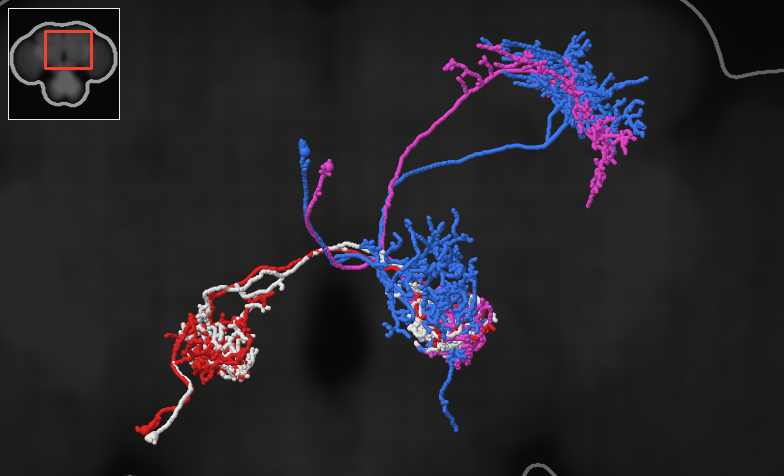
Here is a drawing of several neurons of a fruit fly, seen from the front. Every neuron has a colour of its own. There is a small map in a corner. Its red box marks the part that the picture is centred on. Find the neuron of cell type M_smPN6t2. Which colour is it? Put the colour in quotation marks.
"blue"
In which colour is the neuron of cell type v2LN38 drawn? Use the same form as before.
"white"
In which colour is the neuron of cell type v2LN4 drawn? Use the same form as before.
"red"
